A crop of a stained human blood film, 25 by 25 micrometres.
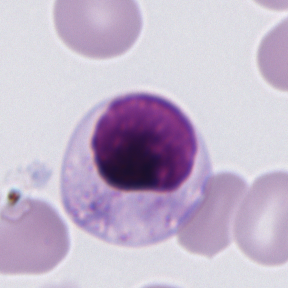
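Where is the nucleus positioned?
Off-centre, toward the top of the cell.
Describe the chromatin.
Dense and dark purple, with no visible nucleoli.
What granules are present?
Small purple granules, sparsely scattered through the lower cytoplasm.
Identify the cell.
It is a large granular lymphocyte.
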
